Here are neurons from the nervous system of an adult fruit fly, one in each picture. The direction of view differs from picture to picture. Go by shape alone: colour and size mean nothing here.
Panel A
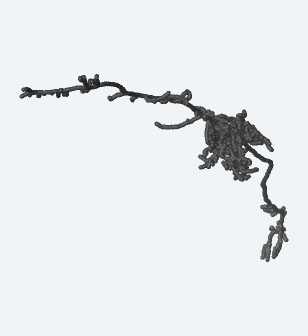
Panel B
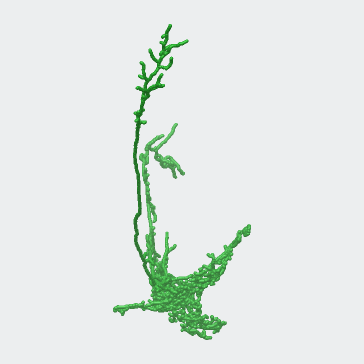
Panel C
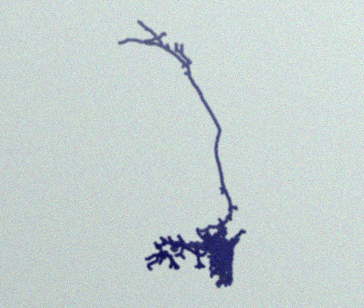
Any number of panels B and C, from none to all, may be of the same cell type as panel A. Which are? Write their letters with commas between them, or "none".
B, C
